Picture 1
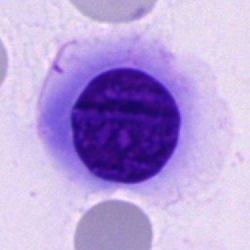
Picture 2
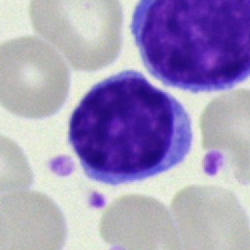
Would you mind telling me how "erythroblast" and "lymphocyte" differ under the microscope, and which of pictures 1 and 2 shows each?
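Picture 1 shows an erythroblast and picture 2 a lymphocyte. Picture 1 has a wide rim of cytoplasm all round the nucleus; in picture 2 the nucleus fills most of the cell, leaving a scant rim that is widest on the right.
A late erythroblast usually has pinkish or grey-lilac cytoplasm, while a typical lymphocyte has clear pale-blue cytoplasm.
The erythroblast's cytoplasm is a deeper blue beside the nucleus on the left but paler lilac toward the edge, while the lymphocyte's cytoplasm stains blue. The erythroblast also has a faint, irregular outer border and no distinct granules, whereas the lymphocyte's outline is smooth and roughly round.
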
